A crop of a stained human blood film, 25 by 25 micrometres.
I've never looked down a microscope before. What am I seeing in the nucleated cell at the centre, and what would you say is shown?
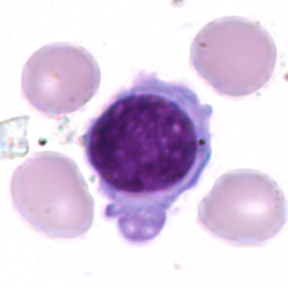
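Measuring about 14 by 11 micrometres, this cell has a rounded bulge of cytoplasm protruding from its bottom. Its nucleus is round, without indentation or lobes, measures about 10 by 9 micrometres and fills about 60% of the cell's area. The chromatin is dark purple and clumped, with paler gaps between the clumps. Above the nucleus the cytoplasm is only a narrow rim, but below it the rim is broader. It is a plasma cell.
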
